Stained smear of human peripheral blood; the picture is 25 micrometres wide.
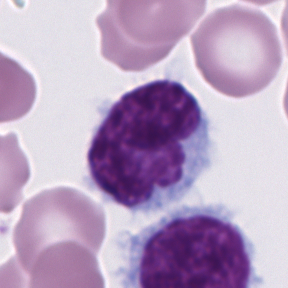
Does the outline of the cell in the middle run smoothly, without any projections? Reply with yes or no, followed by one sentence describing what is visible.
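No. The outline of the cell is irregular and frayed rather than smooth.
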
